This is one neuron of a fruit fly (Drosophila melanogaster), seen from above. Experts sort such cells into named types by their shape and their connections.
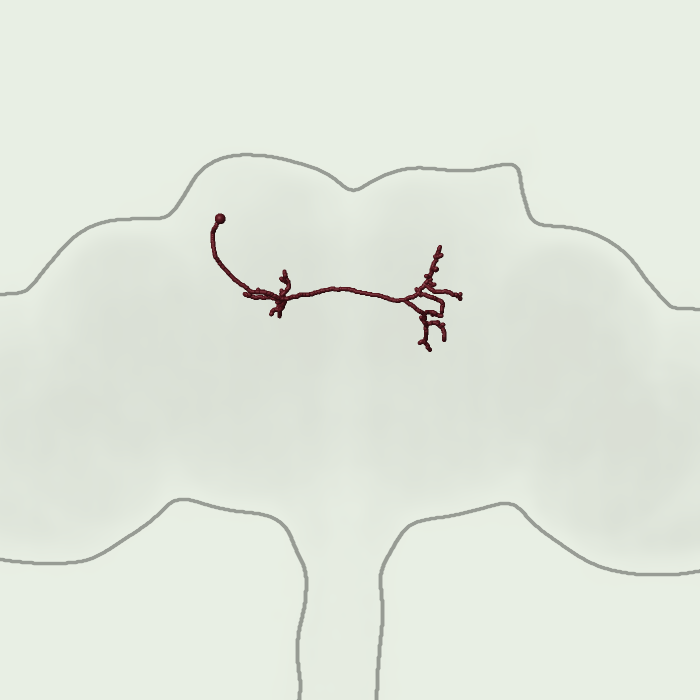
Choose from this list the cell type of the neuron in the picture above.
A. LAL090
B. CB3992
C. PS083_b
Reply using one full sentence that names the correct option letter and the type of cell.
Given as option B, CB3992 is the cell type for the neuron.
